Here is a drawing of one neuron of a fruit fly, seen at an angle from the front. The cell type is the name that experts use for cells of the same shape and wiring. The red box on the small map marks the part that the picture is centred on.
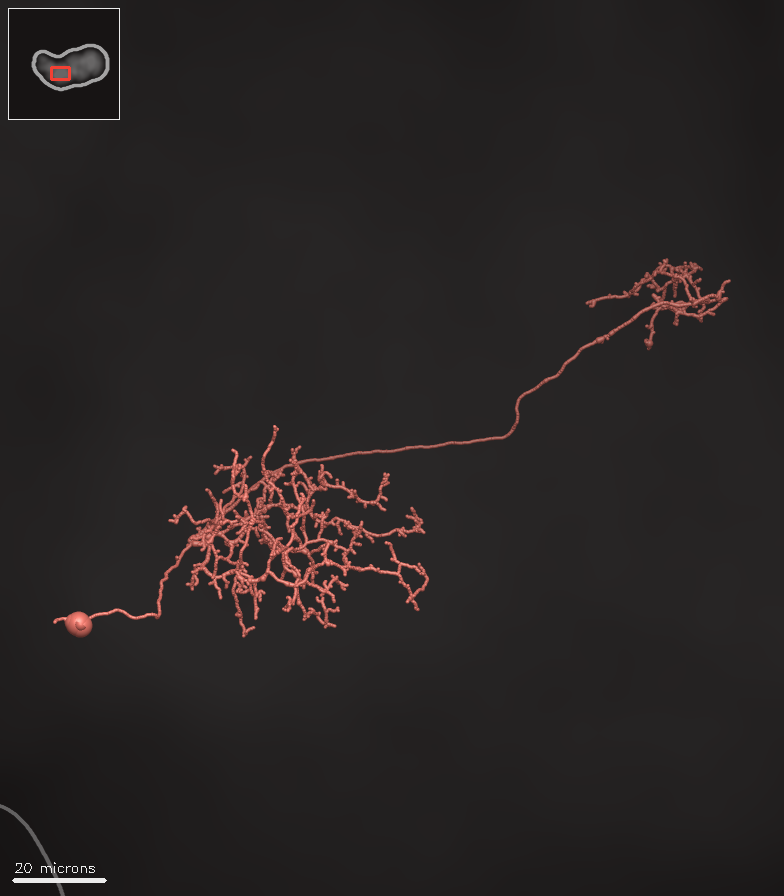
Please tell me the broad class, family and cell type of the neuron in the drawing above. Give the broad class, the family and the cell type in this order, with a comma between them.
optic-lobe intrinsic neuron, Tm, Tm26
